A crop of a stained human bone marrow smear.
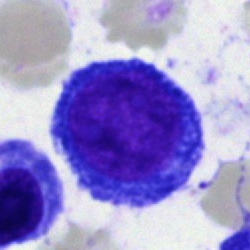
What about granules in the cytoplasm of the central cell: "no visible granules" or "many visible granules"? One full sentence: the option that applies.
There is no granule to be seen in the cytoplasm of this cell.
